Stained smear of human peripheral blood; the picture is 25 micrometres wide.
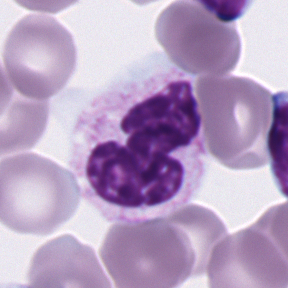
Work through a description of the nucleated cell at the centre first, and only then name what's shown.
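Notice first the fine pink granules sprinkled through the cytoplasm. The outline is roughly round. The nucleus is divided into several lobes joined together, and its chromatin is dark purple and coarsely clumped. So this one is a segmented neutrophil.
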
